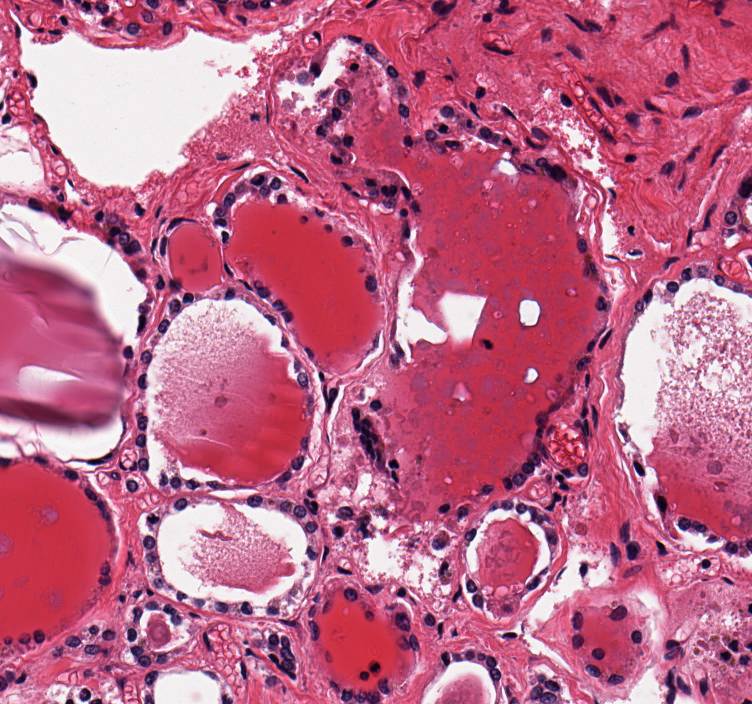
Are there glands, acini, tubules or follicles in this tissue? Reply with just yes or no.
Yes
